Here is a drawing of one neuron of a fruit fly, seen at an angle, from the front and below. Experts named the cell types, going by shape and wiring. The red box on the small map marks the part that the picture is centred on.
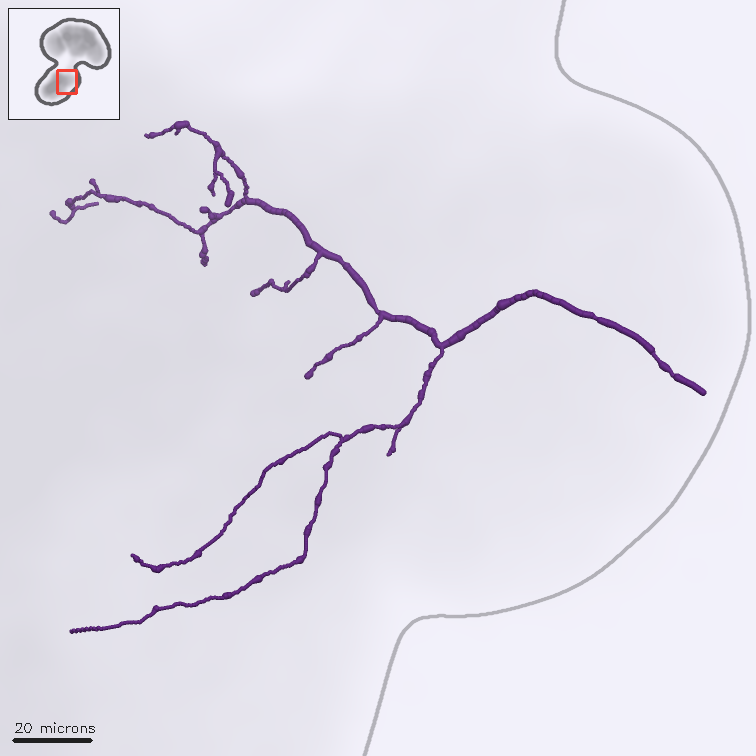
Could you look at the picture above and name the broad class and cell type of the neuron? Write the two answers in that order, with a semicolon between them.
sensory neuron entering the nerve cord; SNxx28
